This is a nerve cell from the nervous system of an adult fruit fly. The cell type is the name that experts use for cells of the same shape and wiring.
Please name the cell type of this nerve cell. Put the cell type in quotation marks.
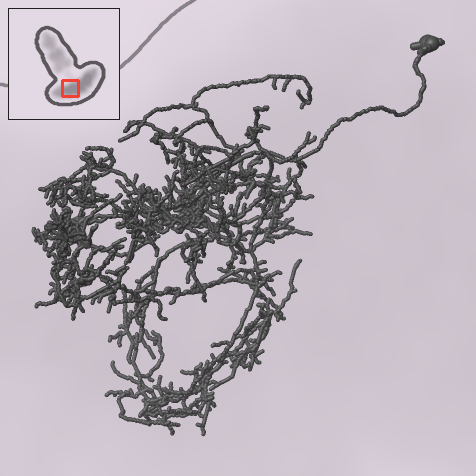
"PLP130"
